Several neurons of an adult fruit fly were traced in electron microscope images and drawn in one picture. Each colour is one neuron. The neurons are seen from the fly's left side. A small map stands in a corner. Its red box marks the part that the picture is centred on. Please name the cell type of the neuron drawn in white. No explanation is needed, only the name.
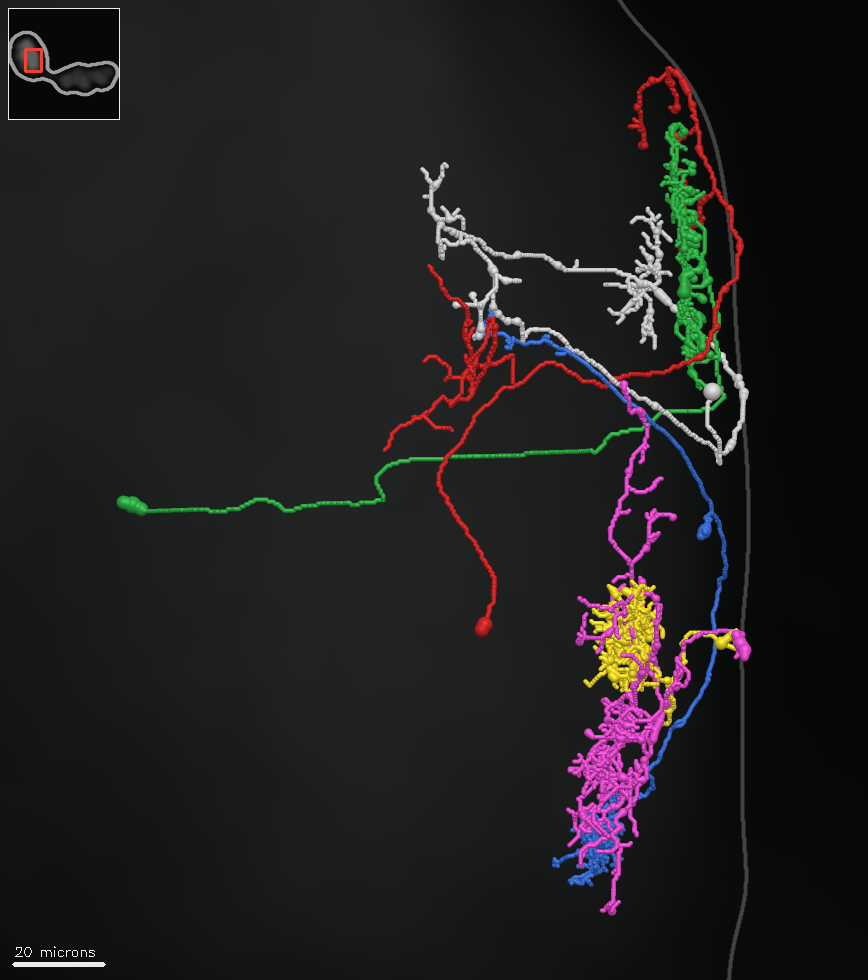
LLPC2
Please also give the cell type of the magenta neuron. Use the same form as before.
LPi3b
